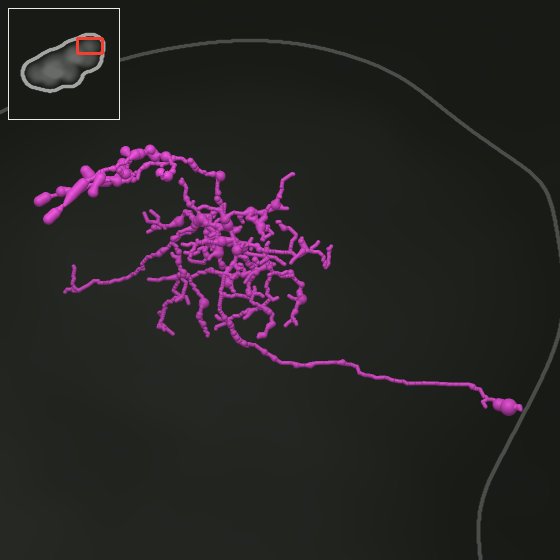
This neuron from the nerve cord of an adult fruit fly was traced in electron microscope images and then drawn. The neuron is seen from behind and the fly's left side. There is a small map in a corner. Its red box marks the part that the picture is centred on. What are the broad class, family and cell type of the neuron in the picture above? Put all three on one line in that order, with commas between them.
nerve-cord intrinsic neuron, hemilineage 06A, IN06A109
